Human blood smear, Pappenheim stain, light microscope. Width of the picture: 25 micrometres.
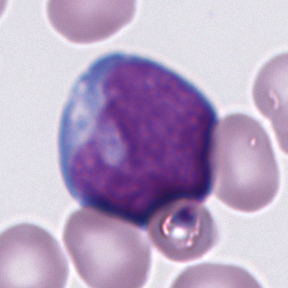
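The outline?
Smooth, no surface projections.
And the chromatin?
Fine and evenly stippled.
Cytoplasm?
A narrow rim, widest on the left, where pale whitish patches lie at the edge of the nucleus.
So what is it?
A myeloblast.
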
